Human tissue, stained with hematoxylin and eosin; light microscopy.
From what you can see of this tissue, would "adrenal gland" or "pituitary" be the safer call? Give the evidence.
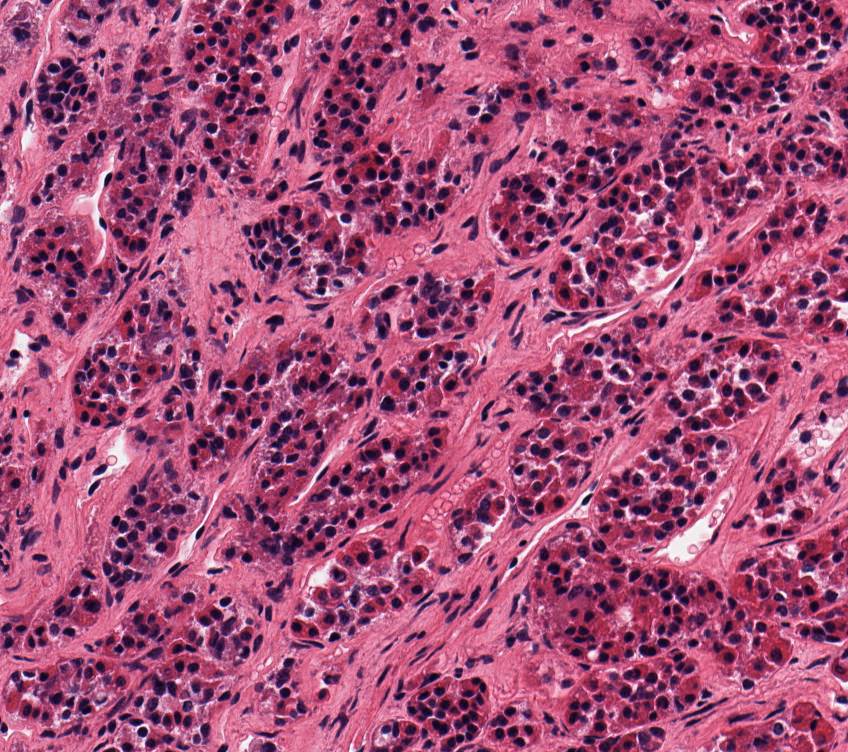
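This is pituitary.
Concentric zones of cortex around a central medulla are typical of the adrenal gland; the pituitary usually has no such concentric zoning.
Here one arrangement extends across the whole field: rounded to oval nests of cells separated by bands of fibrous stroma. Cells within the nests have round, dark-staining nuclei of fairly uniform size, and the nests are solid, forming no gland lumens. The septa between nests are pink collagenous stroma with elongated spindle-shaped nuclei.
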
